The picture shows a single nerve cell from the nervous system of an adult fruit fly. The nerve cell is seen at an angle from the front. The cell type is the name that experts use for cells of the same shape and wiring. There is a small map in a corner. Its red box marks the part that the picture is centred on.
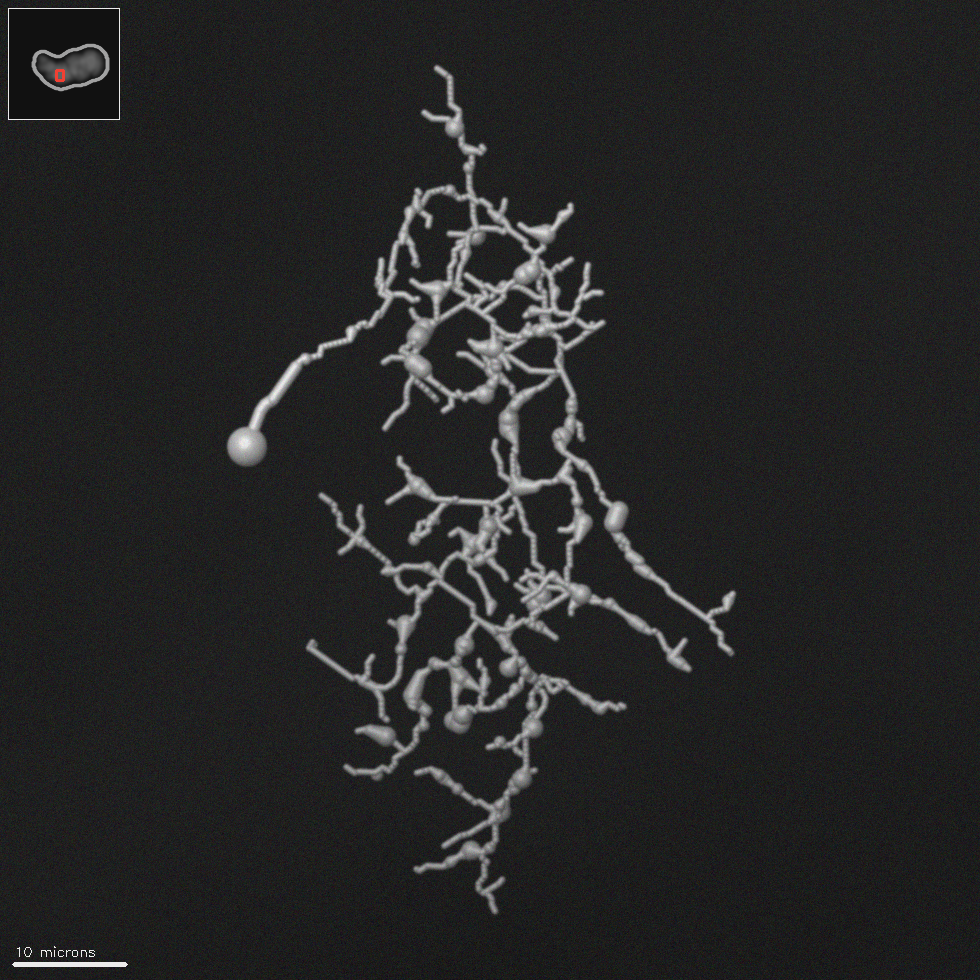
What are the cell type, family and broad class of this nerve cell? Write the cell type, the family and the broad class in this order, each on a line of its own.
Cm7
Cm
optic-lobe intrinsic neuron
